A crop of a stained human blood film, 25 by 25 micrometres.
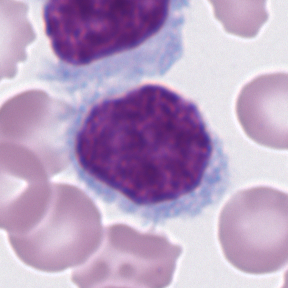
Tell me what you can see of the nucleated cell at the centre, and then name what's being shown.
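See how ragged the edge is, with fine hair-like cytoplasmic projections. The nucleus is roughly round, a bit angular in outline, with no lobes, and it's about 11 micrometres across. No distinct nucleoli show, and the cytoplasm has no vacuoles. That's a hairy cell.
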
